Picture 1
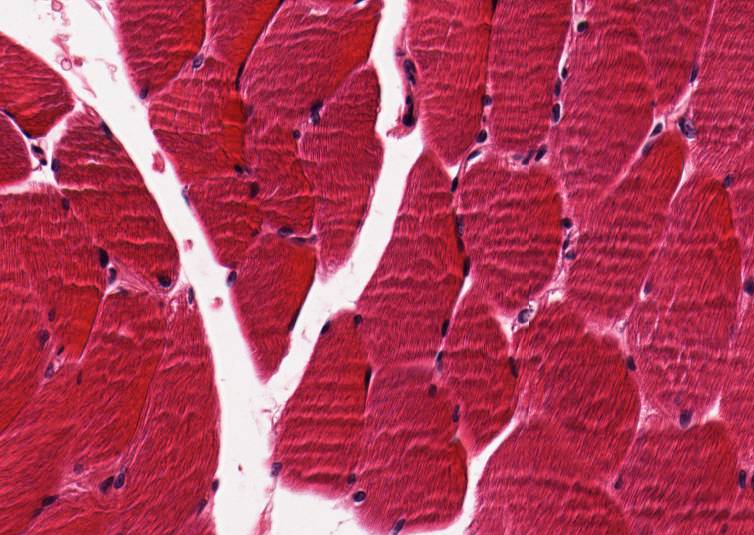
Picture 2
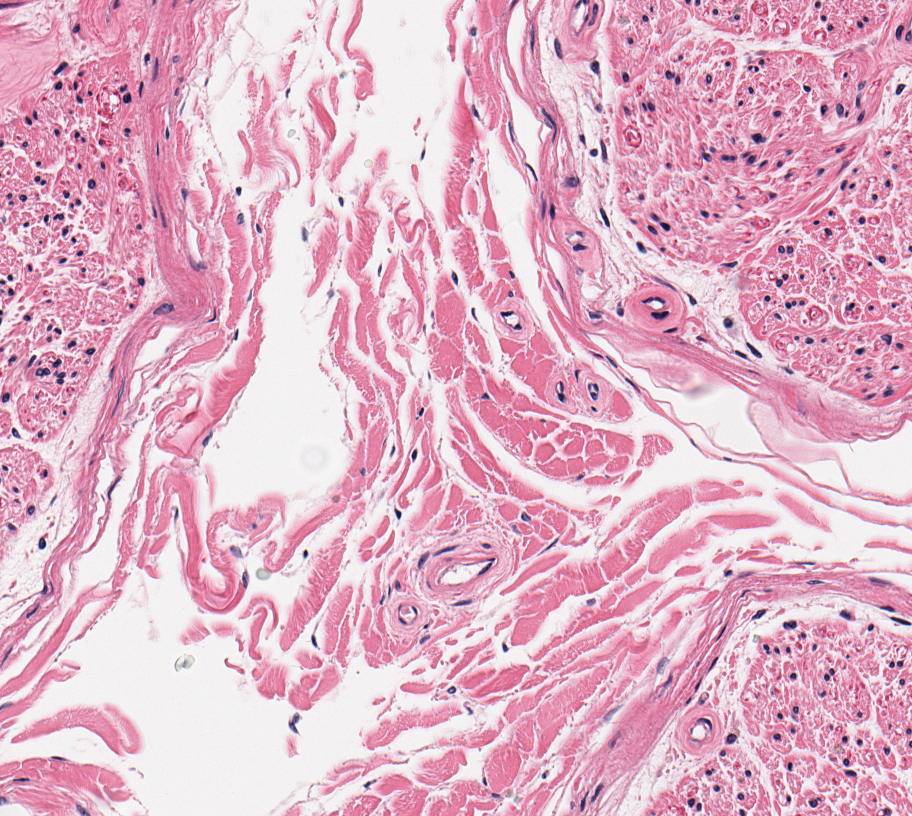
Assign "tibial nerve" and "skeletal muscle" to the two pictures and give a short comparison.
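Name check: picture 1 is skeletal muscle; picture 2 is tibial nerve. Muscle: closely packed fibres with deep red cytoplasm fill the field, their small, dark purple, flattened or oval nuclei at the edges, not the centres. Nerve: rounded, densely packed bundles at the left edge, upper right and lower right corner, each bordered by thin concentric layers of flattened cells with elongated dark nuclei. Inside the bundles the tissue is finely mottled pink, with many small rounded profiles and scattered dark oval nuclei.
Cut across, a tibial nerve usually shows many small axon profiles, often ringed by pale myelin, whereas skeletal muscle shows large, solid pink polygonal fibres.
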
